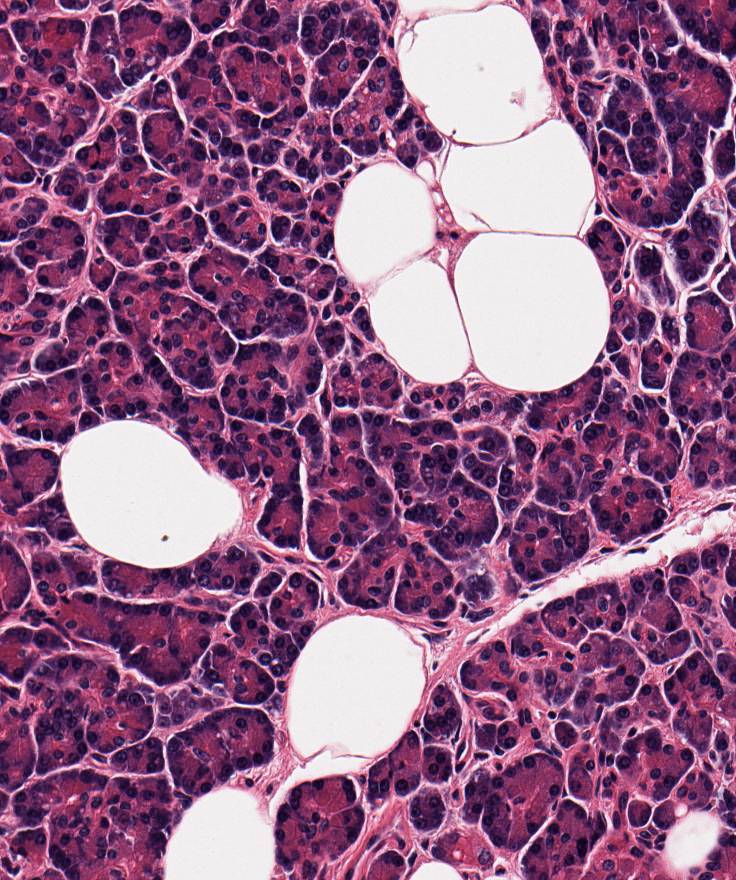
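Pancreas: closely packed small acini, separated by thin strands of pale pink connective tissue, fill the field. Acinar cells have round dark nuclei near the base and densely purplish red, not pale, cytoplasm. A thin connective tissue band containing a narrow empty slit rises from centre toward right edge.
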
